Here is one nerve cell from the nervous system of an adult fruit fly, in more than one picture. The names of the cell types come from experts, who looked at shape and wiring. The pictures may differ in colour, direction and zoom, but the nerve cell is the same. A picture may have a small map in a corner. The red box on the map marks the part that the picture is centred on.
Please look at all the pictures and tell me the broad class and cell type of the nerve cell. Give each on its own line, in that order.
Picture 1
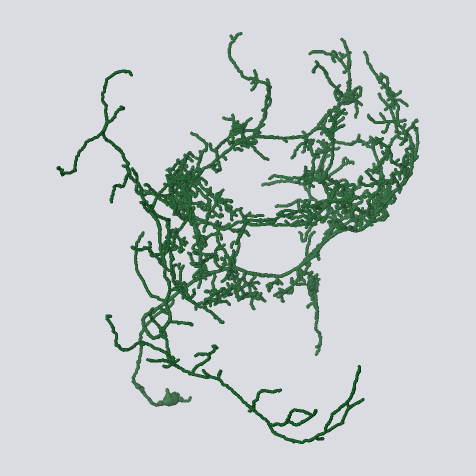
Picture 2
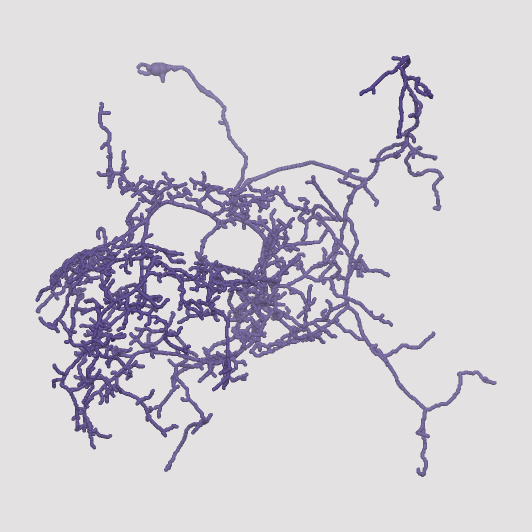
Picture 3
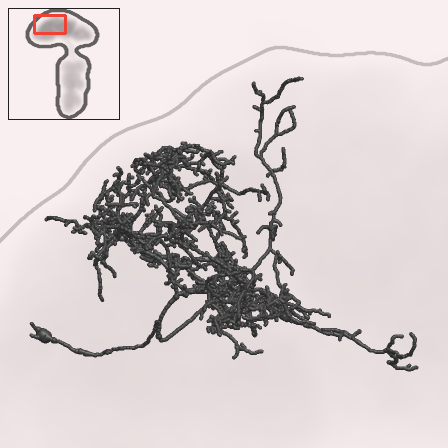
central-brain intrinsic neuron
CL361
